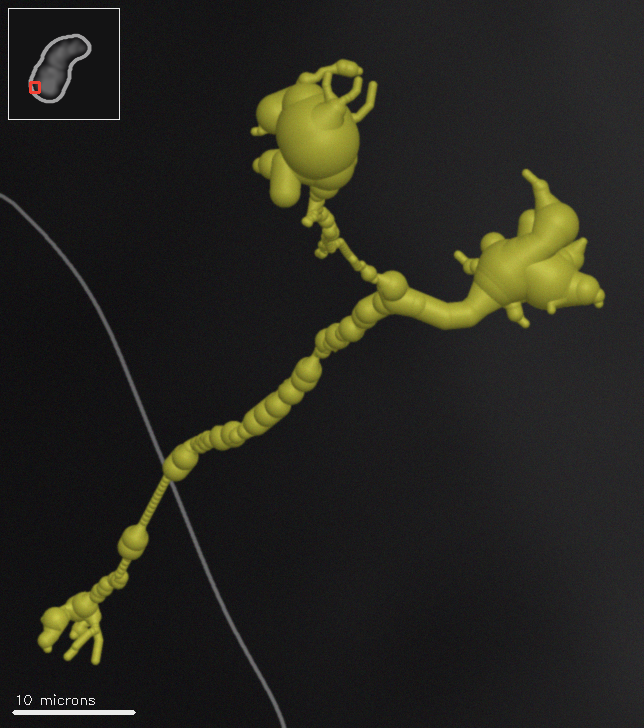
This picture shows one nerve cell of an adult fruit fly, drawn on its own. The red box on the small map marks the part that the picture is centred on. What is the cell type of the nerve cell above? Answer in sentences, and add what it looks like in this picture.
The cell type is T1. Its broad class is optic-lobe intrinsic neuron. Its cell body lies at the top of the picture. By the scale bar it is about 50 microns tall in this view.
